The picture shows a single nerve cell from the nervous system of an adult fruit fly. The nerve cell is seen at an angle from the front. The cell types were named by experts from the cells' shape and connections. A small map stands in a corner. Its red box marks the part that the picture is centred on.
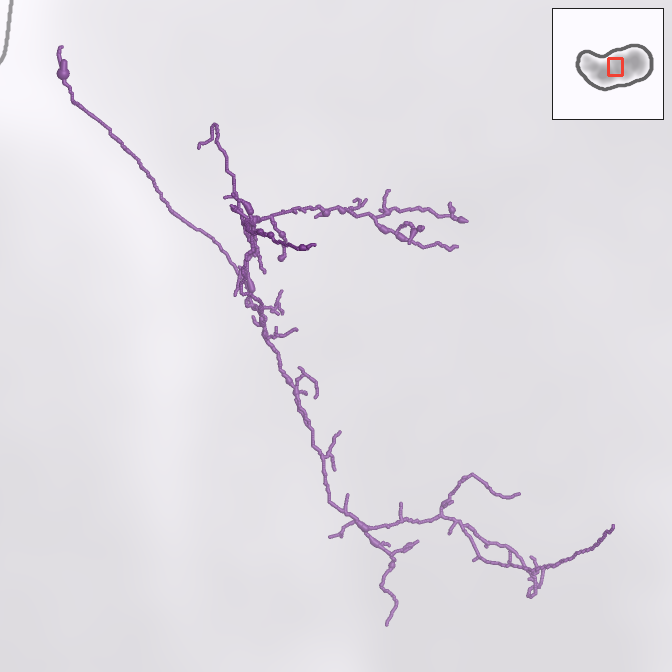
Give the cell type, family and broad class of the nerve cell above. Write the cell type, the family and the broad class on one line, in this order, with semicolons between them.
WEDPN6C; hemilineage VPNp&v1_posterior; central-brain intrinsic neuron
